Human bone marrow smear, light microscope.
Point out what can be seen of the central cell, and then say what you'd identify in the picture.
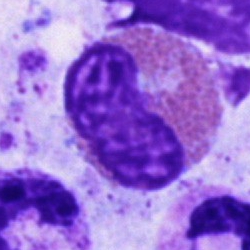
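Looking at the nucleus first: it is elongated and bean-shaped, not divided into lobes, and it sits off-centre toward the lower left. The granules are pink to orange-red and densely fill the visible cytoplasm. It is an eosinophil.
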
